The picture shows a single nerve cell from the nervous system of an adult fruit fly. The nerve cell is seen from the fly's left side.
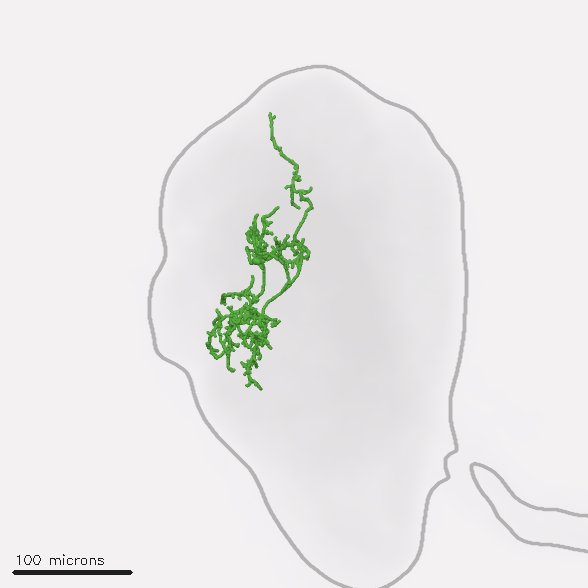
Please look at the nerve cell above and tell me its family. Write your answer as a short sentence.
The family is hemilineage VLPd1.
